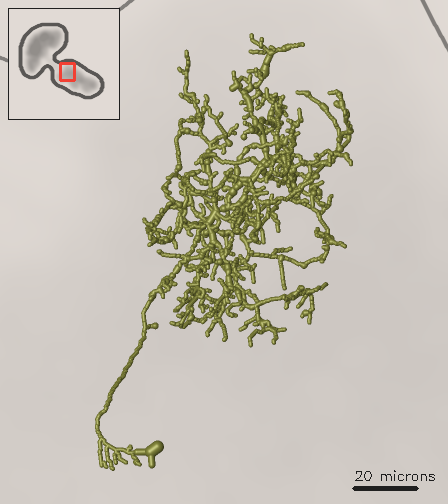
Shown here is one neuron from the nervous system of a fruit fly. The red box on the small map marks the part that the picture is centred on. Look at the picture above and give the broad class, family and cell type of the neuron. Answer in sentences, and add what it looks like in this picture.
This is a nerve-cord intrinsic neuron. The family is hemilineage 13B. The cell type is IN13B018. It lies in the nerve cord. By the scale bar it is about 140 microns tall in this view.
